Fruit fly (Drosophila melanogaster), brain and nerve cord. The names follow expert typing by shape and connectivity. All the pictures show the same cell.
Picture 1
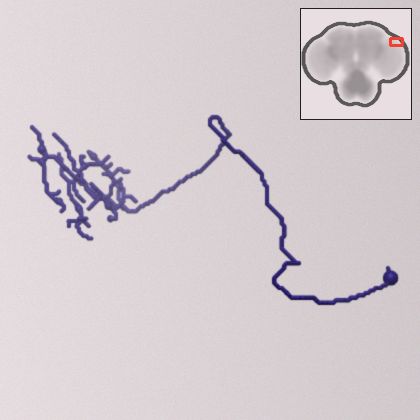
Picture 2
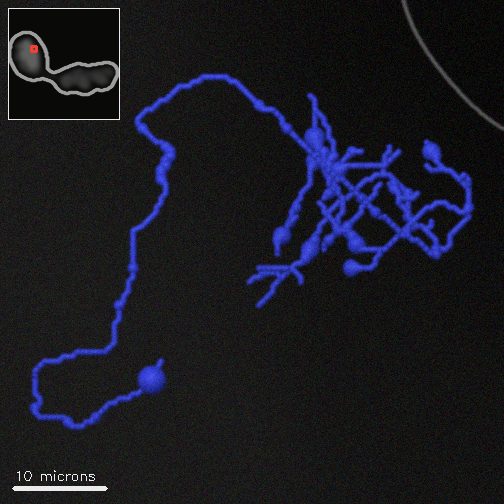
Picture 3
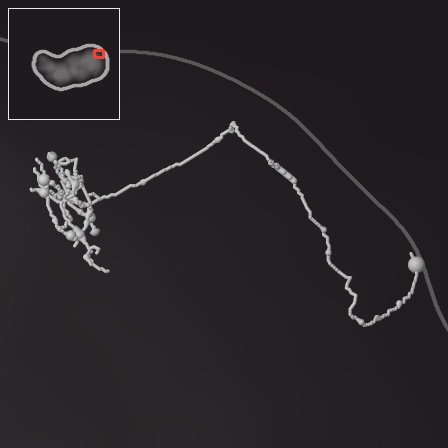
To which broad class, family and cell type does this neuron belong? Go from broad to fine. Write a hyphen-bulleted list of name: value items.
- broad class: optic-lobe intrinsic neuron
- family: Cm
- cell type: Cm18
